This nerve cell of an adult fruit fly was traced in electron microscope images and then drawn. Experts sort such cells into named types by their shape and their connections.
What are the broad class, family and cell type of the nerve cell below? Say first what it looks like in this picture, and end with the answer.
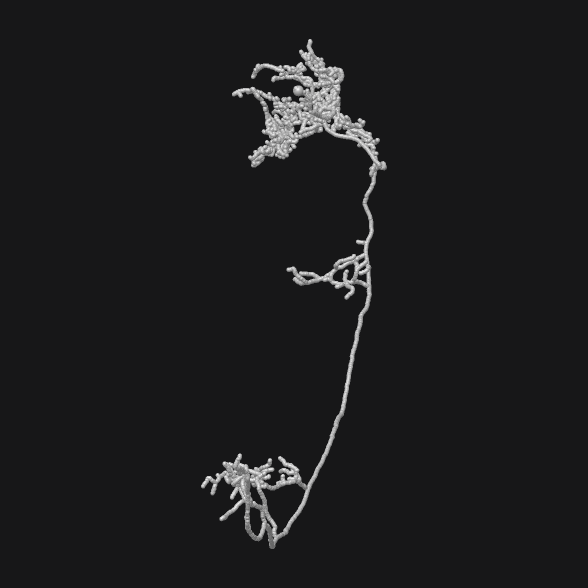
The cell body can be seen at the top of the picture. Dozens of branch ends can be seen. Its broad class is descending neuron. The family is hemilineage DM6_central1. Its cell type is DNpe050.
